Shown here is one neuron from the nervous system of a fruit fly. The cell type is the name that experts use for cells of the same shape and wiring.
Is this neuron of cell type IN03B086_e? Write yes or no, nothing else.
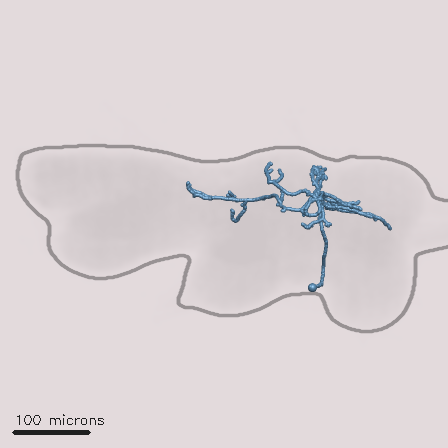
no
